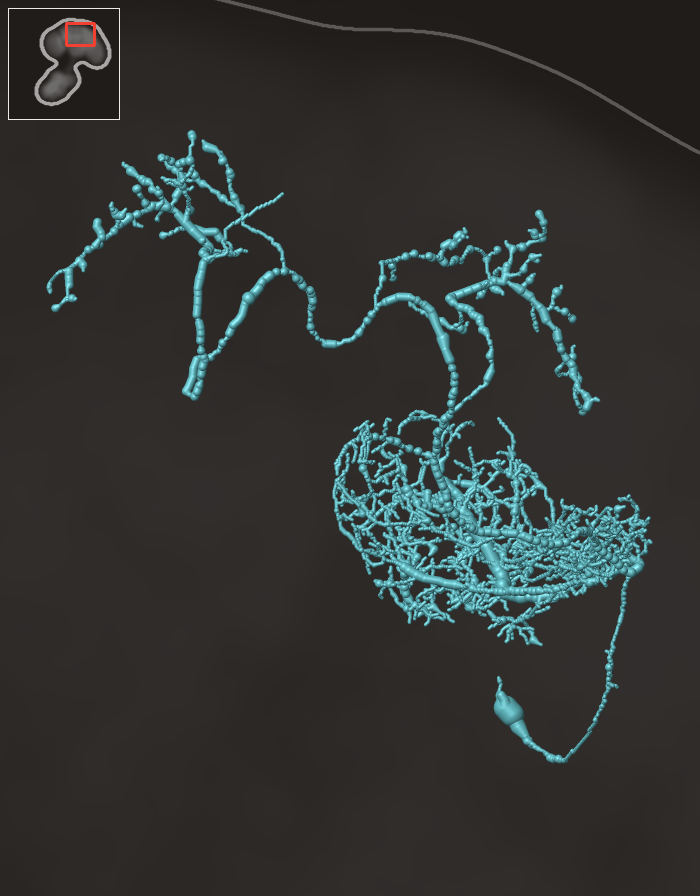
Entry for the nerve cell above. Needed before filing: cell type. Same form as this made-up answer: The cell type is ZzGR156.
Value: The cell type is MBON22.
